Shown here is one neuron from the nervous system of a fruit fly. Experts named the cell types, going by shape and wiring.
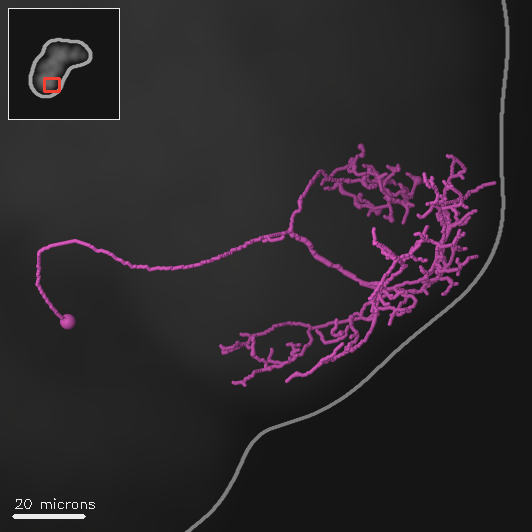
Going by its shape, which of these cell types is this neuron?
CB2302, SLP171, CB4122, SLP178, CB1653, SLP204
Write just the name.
CB2302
